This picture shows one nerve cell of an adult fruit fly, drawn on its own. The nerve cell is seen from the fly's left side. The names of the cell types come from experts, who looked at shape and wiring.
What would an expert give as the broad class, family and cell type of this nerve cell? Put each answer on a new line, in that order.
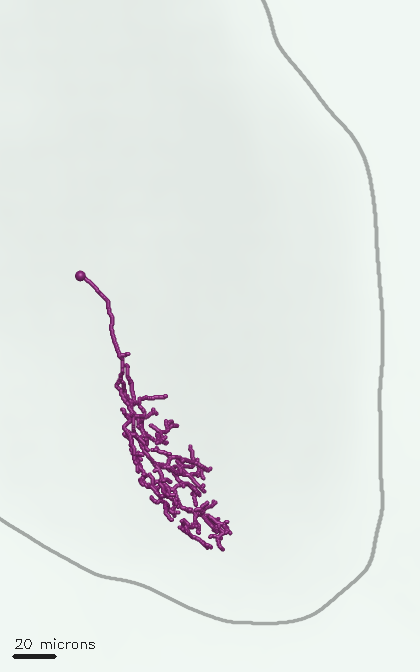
optic-lobe intrinsic neuron
Cm
Cm17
